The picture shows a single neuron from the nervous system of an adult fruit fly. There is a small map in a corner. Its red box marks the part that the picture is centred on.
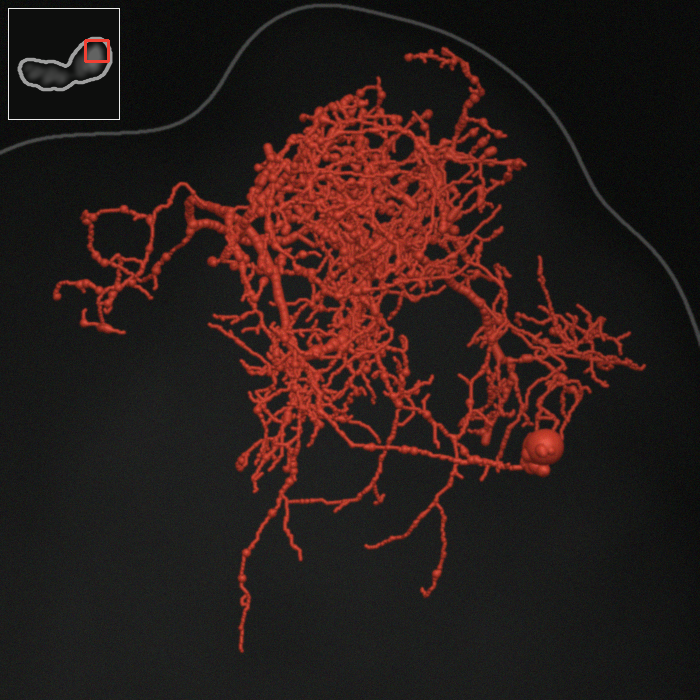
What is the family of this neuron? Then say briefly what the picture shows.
The family is LHCENT. It is a central-brain intrinsic neuron. The picture shows more than a hundred branch ends. In this view it is about as wide as it is tall.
